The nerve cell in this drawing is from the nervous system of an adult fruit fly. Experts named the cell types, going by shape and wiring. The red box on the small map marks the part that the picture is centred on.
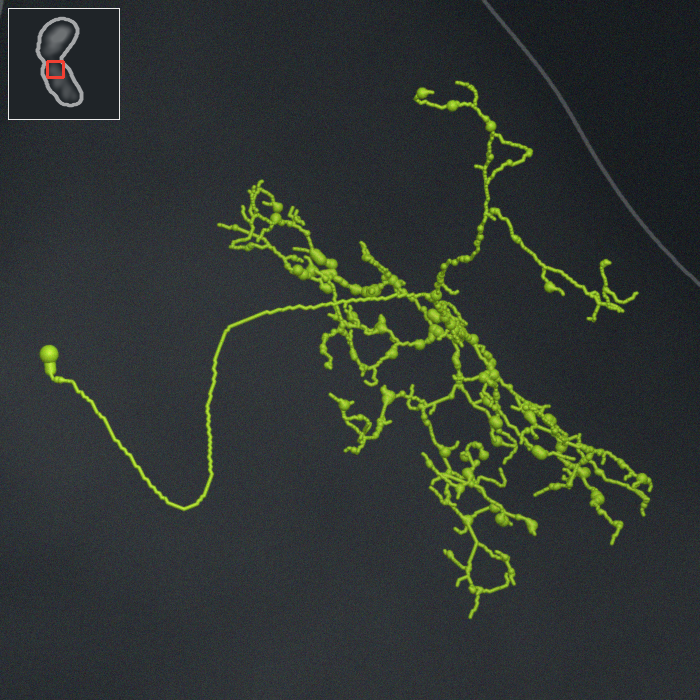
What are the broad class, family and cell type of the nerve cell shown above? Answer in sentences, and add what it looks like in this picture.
Its broad class is nerve-cord intrinsic neuron. The family is hemilineage 02A. Its cell type is IN02A029. The cell body is on the left of the picture. The picture shows dozens of branch ends.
